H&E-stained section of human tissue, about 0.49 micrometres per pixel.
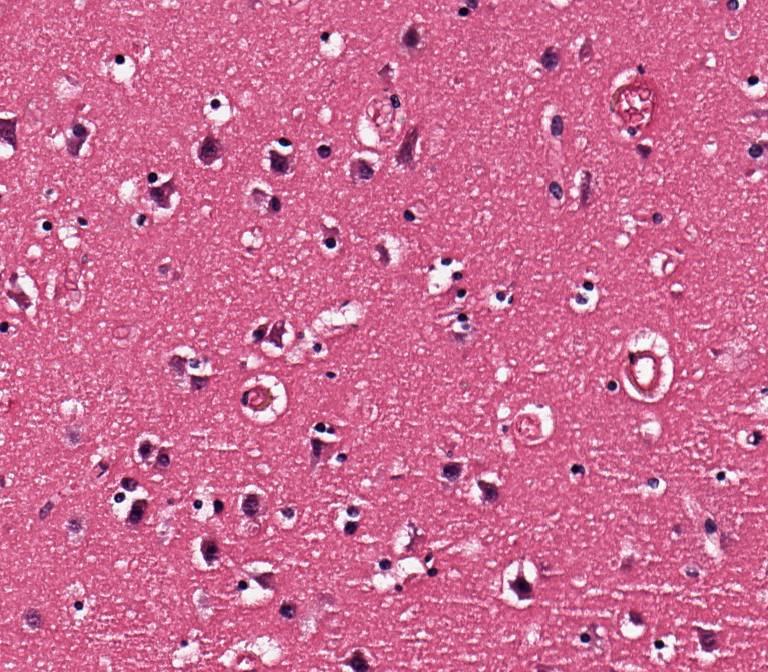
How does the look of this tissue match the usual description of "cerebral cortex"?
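Tissue: cerebral cortex. Cells scattered singly over an even pink background, forming no glands, tubules or other units. Background between cells finely granular and pink, with many tiny clear vacuoles across the field. Small vessels cut in cross-section at centre-left, right middle and upper right, each ringed by a clear space. No fat cells, muscle fibres or epithelium anywhere in the field.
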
